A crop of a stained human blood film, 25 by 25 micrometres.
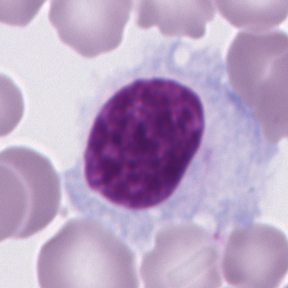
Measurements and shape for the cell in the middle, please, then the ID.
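The cell has an irregular, frayed outline. Its nucleus is oval, without indentation or lobes, and measures about 12 by 10 micrometres. The chromatin is coarse, with darker clumps. Abundant cytoplasm forms a broad rim around the nucleus. The cell is a hairy cell.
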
